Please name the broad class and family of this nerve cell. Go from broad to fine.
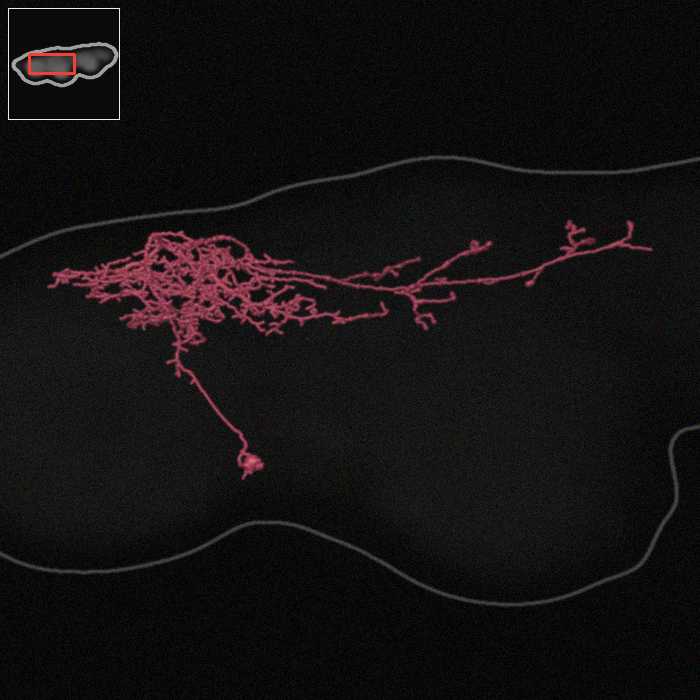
nerve-cord intrinsic neuron; hemilineage 06A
